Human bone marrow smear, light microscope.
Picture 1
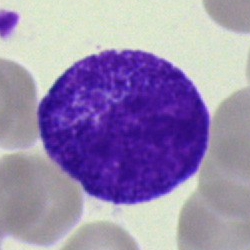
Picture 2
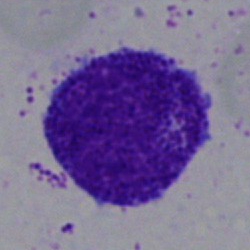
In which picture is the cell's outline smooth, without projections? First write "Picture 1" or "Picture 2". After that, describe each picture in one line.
Picture 1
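In picture 1: The cell has a round, smooth outline.
In picture 2: The cell has a roughly round to oval outline with a slightly rough, granular edge.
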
